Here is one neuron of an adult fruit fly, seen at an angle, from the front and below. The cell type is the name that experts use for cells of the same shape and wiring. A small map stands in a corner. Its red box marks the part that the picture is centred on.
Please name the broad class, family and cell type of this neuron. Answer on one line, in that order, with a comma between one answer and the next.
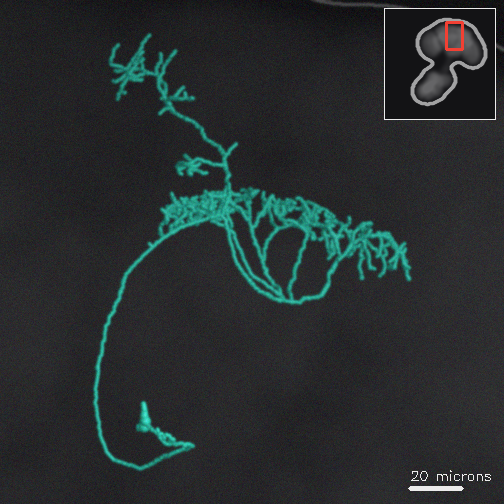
central-brain intrinsic neuron, hemilineage LALv1_dorsal, FB6O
